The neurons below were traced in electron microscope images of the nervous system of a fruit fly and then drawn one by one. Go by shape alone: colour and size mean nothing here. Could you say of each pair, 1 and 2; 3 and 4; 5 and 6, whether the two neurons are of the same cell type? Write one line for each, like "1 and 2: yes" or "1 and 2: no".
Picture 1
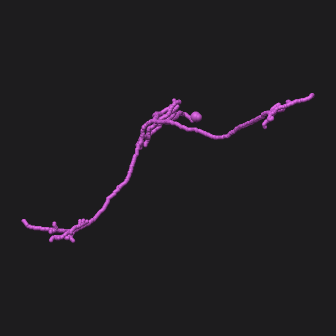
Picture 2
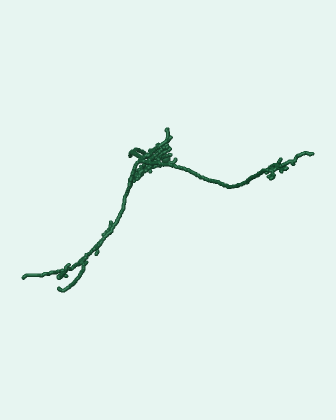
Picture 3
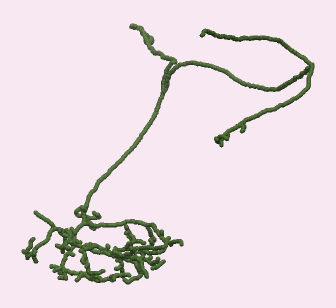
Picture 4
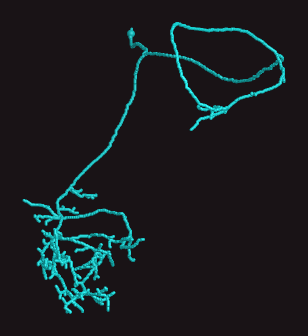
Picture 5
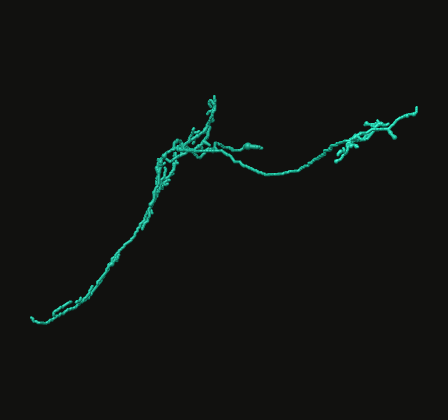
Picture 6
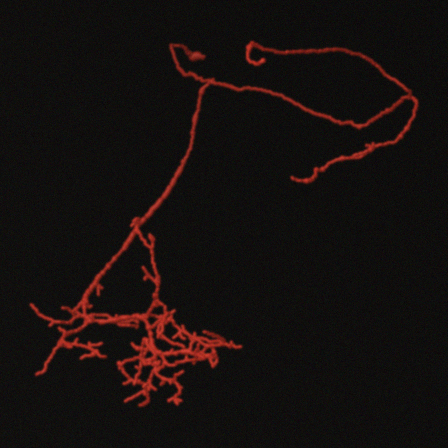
1 and 2: yes
3 and 4: yes
5 and 6: no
